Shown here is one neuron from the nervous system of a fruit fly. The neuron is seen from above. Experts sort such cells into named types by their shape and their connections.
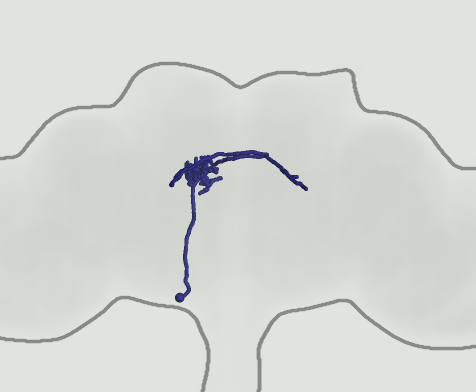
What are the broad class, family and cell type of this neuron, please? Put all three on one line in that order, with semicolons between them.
central-brain intrinsic neuron; class CX; FS2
